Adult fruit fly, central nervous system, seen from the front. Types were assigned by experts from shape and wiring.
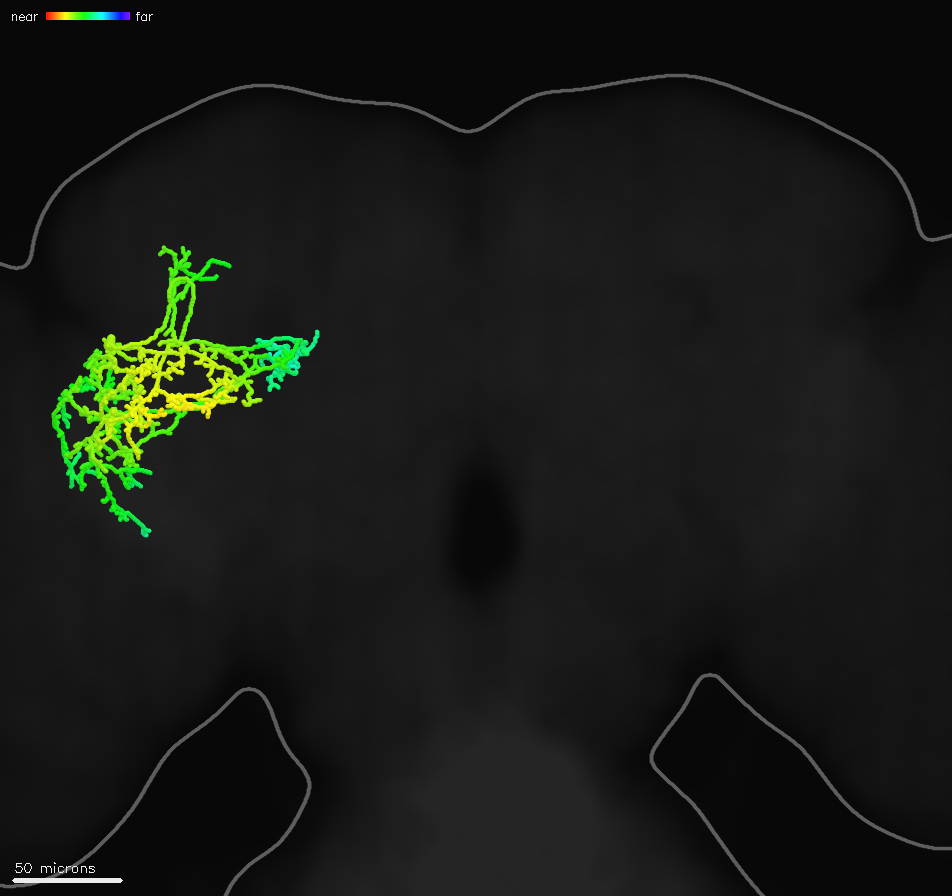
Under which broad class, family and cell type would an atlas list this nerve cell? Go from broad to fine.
central-brain intrinsic neuron; hemilineage SLPa&l1_anterior; AVLP214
